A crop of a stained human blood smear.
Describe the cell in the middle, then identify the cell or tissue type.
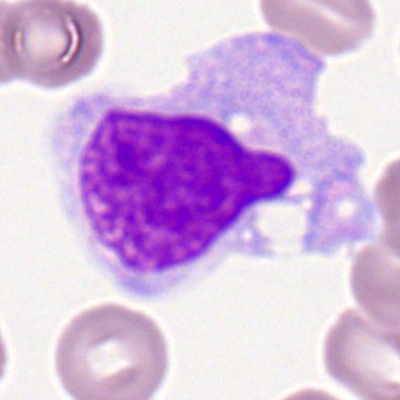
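I see plenty of pale grey-blue cytoplasm. The nucleus is irregular, with a tapering lobe pointing right. It sits toward the left of the cell, leaving most of the cytoplasm to its right and above it. Its purple chromatin is patchy, lighter spaces lying between denser areas. This is a monocyte.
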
